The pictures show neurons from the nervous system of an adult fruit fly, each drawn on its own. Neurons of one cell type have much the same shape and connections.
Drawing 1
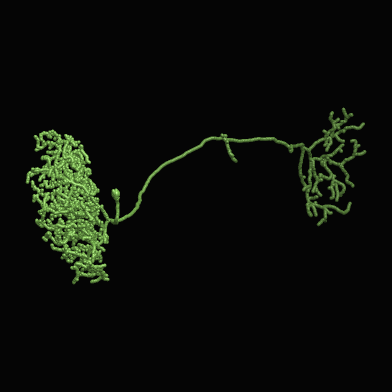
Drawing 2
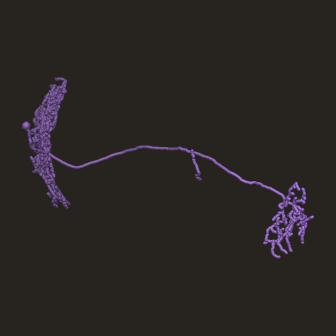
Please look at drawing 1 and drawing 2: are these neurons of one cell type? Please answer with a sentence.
They are of the same cell type.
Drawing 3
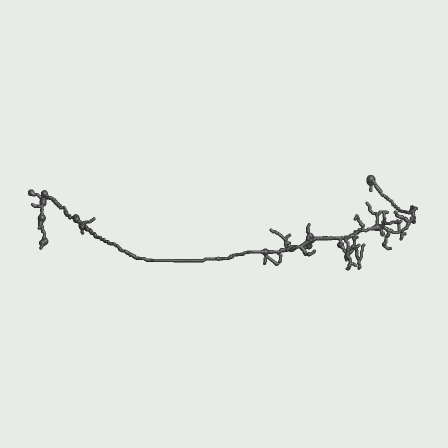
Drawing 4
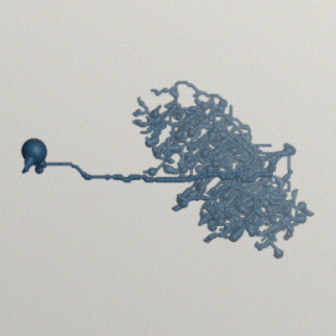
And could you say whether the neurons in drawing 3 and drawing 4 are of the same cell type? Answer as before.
They are of different cell types.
